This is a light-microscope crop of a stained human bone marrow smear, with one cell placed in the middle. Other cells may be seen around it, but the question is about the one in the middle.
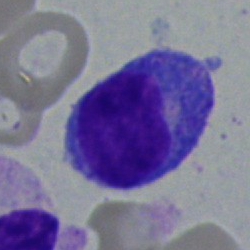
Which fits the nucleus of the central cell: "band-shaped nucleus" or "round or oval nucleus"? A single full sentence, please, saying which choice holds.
Compact and round or oval, the nucleus is not drawn out into a band.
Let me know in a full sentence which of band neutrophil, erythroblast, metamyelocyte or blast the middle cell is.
Seen at the centre of the crop is a blast.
